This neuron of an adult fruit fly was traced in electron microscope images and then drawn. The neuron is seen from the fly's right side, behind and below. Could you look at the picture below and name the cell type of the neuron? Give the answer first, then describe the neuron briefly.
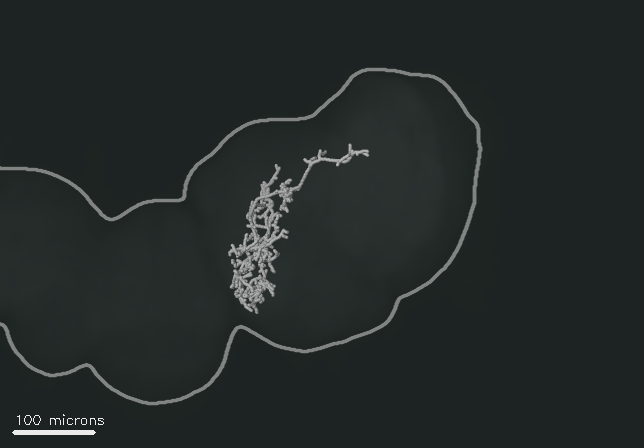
The cell type is CL022_b. This is a central-brain intrinsic neuron. By the scale bar it is about 200 microns tall in this view. In this view it is about as wide as it is tall.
